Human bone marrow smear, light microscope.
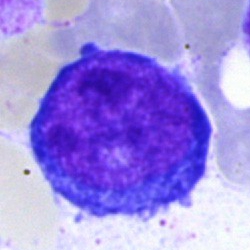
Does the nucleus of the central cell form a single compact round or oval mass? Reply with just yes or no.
Yes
